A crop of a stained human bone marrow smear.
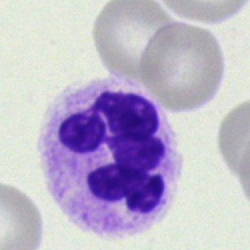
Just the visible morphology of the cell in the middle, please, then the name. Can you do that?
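Cytoplasm pale lilac, filled with fine, faint lilac granules and without vacuoles. Nucleoli not visible in the nucleus. Segmented neutrophil.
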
